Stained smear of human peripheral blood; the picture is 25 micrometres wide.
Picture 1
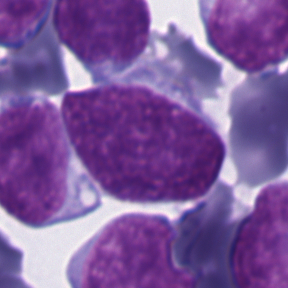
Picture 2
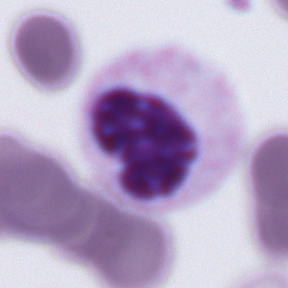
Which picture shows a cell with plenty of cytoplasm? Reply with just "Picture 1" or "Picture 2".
Picture 2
